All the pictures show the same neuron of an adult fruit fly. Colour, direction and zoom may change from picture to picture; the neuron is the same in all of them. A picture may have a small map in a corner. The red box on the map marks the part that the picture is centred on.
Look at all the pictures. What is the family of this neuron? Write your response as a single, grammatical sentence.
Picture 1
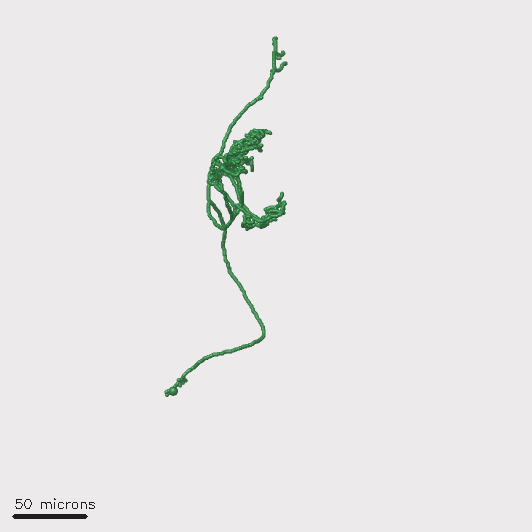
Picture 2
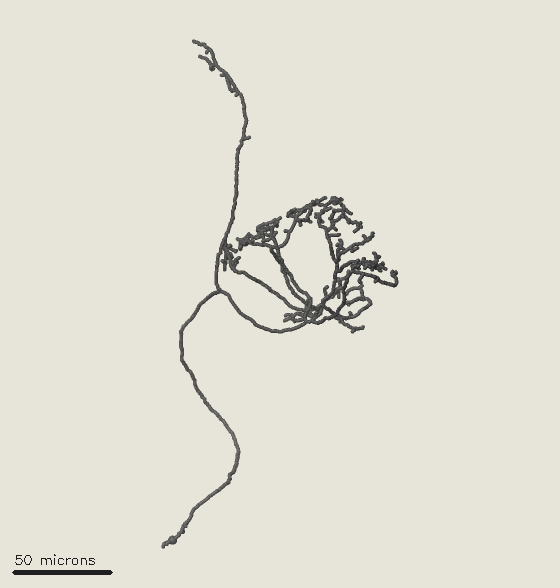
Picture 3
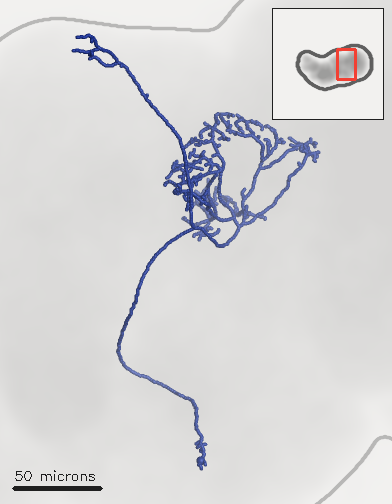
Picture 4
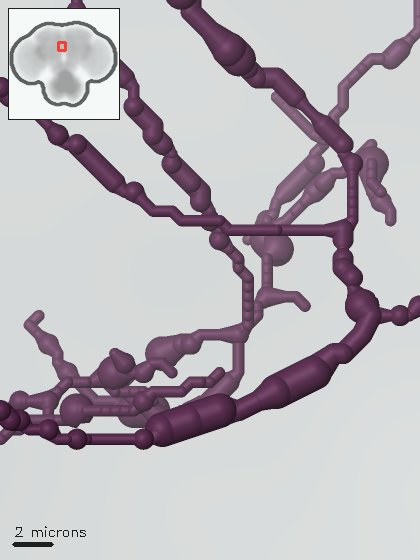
Under family hemilineage LALv1_dorsal sits this neuron.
